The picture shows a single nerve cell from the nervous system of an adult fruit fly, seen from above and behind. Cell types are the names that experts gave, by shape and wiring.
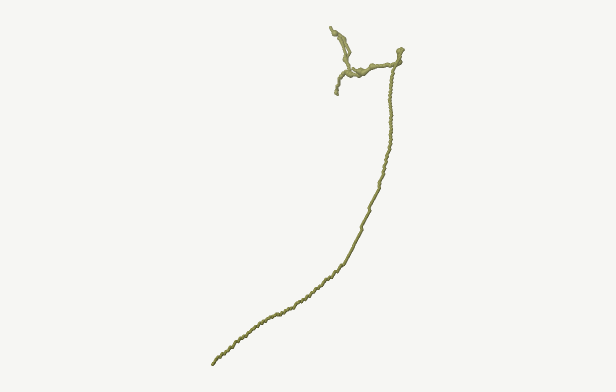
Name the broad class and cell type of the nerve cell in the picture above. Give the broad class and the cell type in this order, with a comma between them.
sensory neuron entering the nerve cord, SNxx06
